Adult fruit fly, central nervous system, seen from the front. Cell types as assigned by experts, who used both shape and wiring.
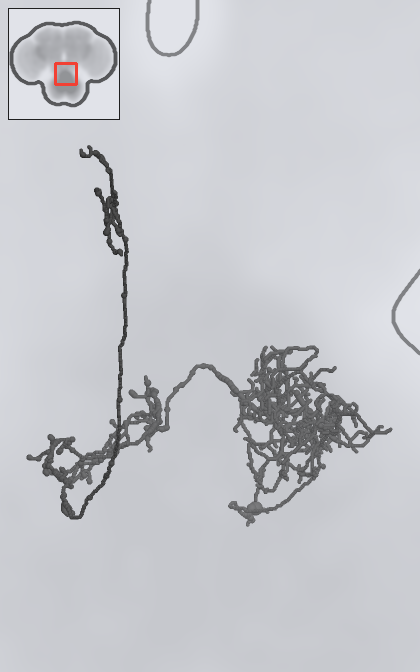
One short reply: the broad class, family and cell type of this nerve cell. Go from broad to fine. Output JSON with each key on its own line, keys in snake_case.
{
 "broad_class": "ascending neuron",
 "family": "hemilineage 06A",
 "cell_type": "AN06A026"
}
